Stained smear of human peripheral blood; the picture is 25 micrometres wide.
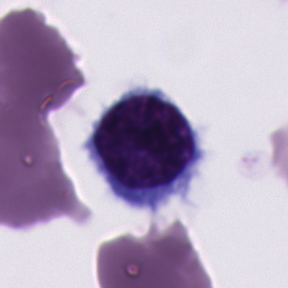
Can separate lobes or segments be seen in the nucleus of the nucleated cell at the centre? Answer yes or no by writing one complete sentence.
No, there is a single compact nucleus in this cell, round, oval or kidney-shaped.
